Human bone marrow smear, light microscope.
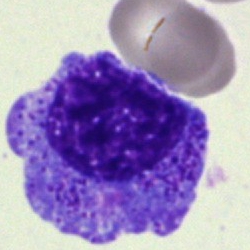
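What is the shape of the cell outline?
Irregular, with a bumpy, scalloped edge.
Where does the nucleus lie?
In the upper part of the cell, with most of the cytoplasm below it.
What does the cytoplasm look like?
Plentiful and pale blue-violet, crowded with dark purple granules.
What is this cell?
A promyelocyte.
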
